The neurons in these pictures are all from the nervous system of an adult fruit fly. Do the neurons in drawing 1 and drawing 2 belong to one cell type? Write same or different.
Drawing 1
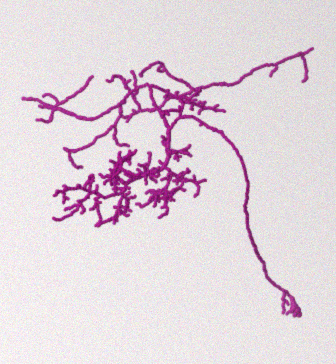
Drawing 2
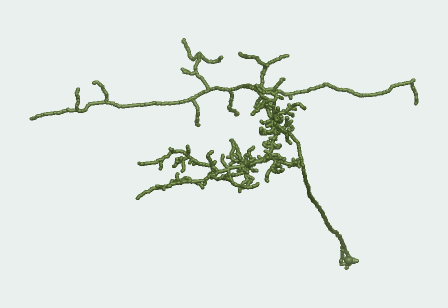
same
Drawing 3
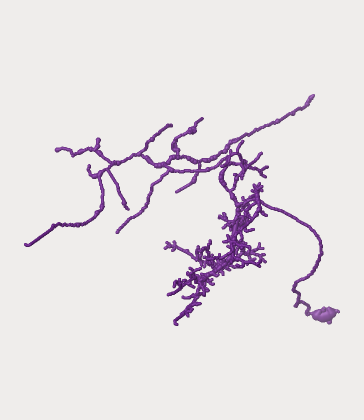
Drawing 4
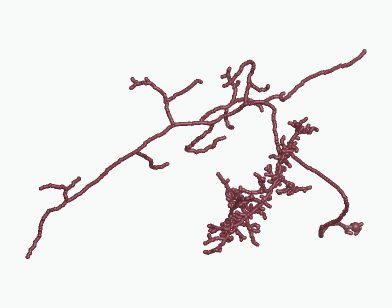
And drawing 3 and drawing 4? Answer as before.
same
